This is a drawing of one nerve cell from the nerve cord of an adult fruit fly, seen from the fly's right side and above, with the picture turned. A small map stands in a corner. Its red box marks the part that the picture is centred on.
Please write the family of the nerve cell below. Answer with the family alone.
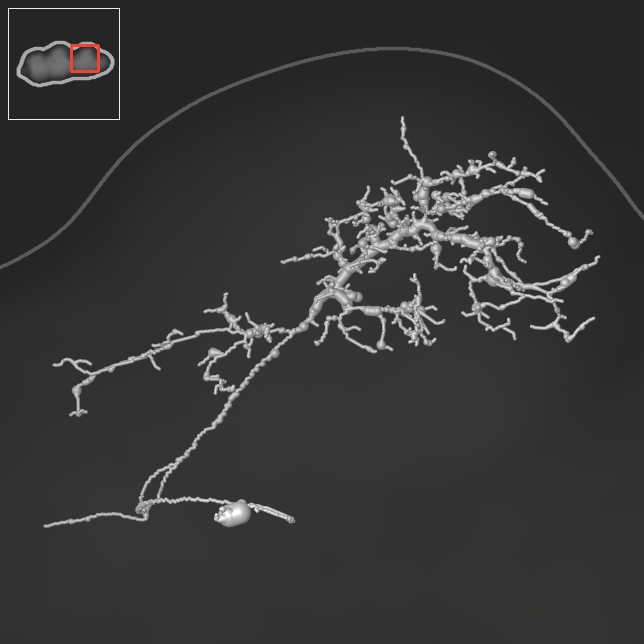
hemilineage 23B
